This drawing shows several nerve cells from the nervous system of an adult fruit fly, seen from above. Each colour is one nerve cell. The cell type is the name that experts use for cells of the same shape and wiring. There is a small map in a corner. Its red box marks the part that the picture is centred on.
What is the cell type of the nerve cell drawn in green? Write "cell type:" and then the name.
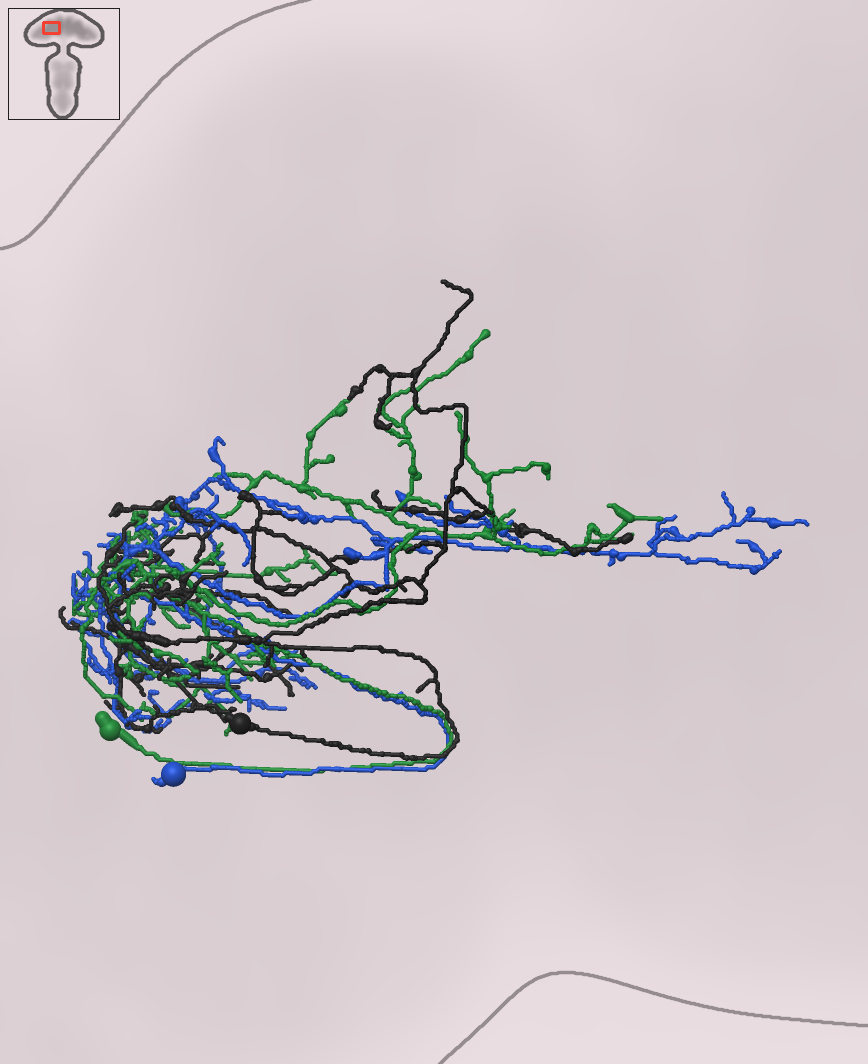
cell type: CB1156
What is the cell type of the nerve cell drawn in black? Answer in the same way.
cell type: LHPV6d1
